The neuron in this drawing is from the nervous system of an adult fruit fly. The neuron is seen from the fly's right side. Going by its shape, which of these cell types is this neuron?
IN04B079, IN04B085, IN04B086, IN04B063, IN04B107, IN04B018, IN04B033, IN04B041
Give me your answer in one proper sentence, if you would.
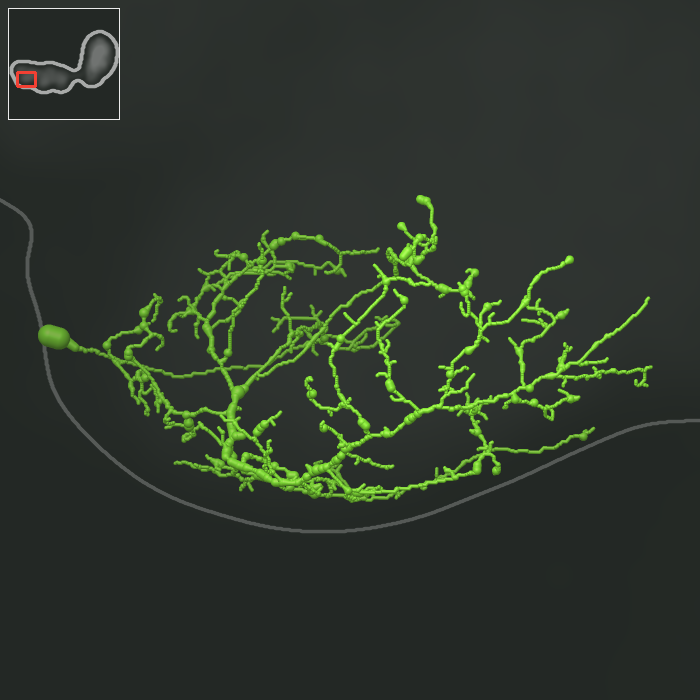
It is IN04B063 that is the cell type of the neuron.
